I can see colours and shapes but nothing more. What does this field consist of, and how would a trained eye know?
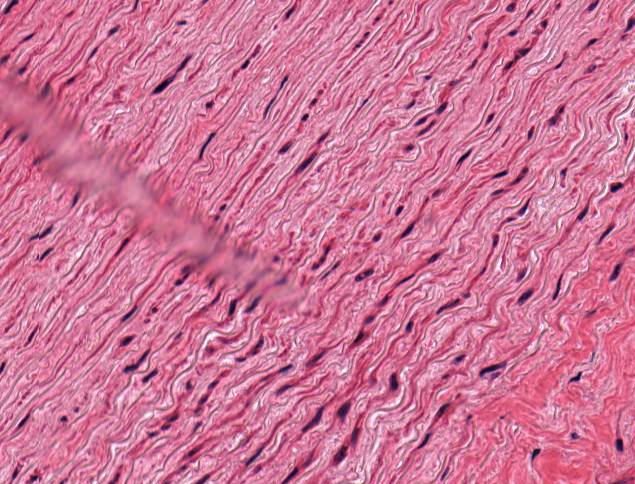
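What I see is mainly the tunica media of an artery. I notice the fibres stain pink with eosin and follow a regular, wavy, crimped course. Between them, aligned along them, lie thin, dark, elongated nuclei.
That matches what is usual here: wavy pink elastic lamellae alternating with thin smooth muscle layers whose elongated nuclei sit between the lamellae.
Nuclei are sparse, and fibres take up far more of the field than cells.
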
